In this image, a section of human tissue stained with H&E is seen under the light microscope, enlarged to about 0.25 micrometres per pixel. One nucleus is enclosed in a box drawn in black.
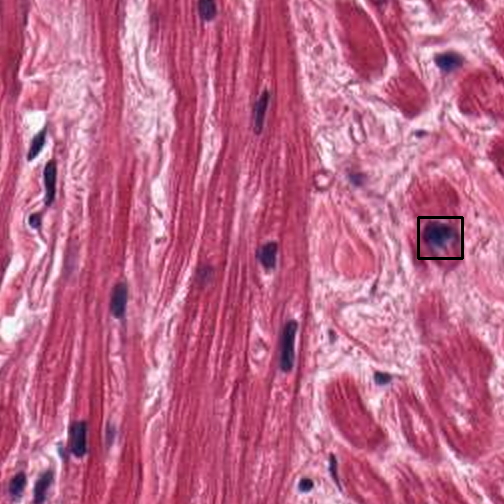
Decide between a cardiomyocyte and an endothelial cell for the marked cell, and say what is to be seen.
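The marked cell is a cardiomyocyte. The nucleus is dark purple, roughly round to oval, and sits in the middle of the cell's profile. Deep pink-red cytoplasm surrounds the nucleus on all sides, giving the cell a rounded-oval outline. The cell is cut across and lies among other cross-cut fibre profiles, set in pale pink, wavy fibrous tissue.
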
